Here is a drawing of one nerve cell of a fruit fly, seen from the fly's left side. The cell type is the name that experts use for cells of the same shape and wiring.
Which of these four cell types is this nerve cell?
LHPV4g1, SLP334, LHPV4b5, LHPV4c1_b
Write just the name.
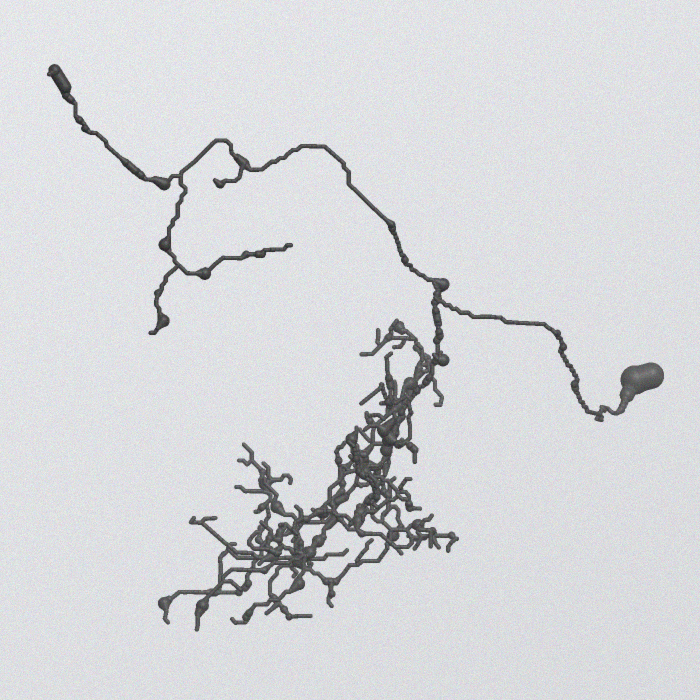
LHPV4g1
